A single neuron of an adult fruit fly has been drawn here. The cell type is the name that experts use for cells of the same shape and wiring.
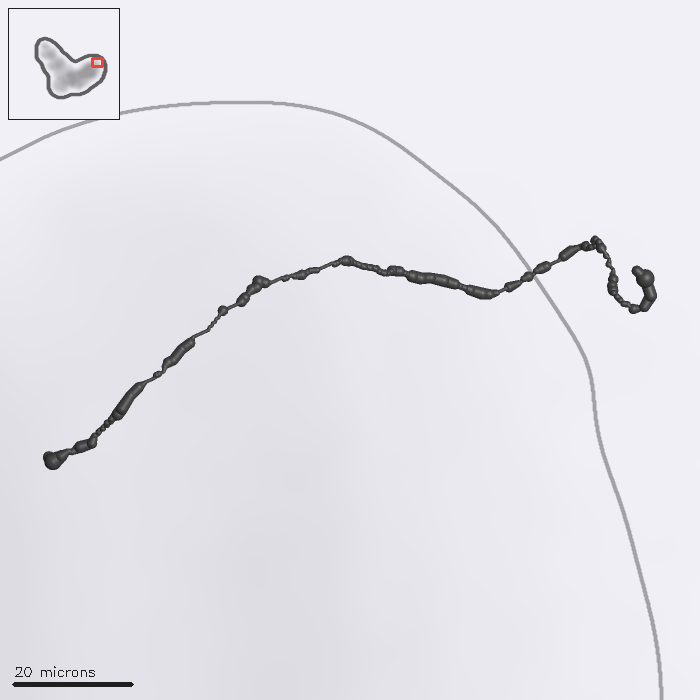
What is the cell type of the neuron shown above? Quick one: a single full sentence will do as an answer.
The cell type name for this neuron is R8d.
